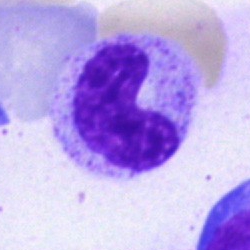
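Band neutrophil at the centre of a stained human bone marrow smear. Round in outline, the cell holds a kidney-shaped nucleus with a deep notch on its right side. Its cytoplasm is pale lilac and free of vacuoles.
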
